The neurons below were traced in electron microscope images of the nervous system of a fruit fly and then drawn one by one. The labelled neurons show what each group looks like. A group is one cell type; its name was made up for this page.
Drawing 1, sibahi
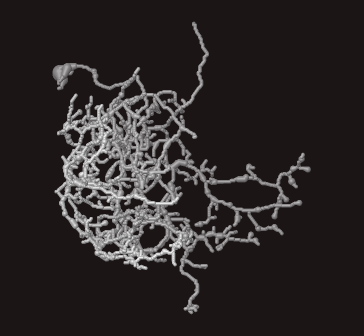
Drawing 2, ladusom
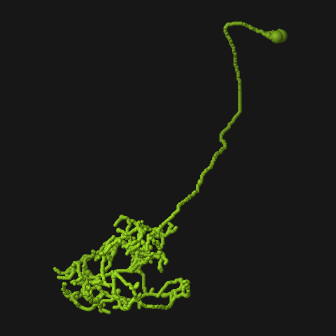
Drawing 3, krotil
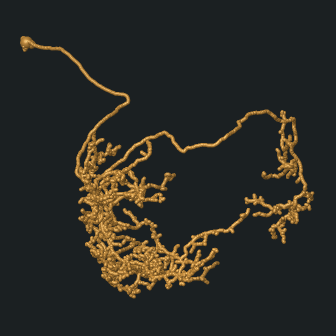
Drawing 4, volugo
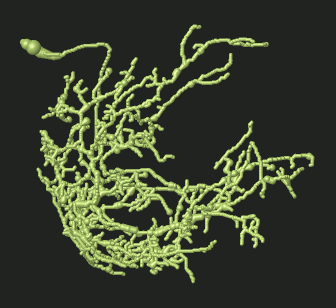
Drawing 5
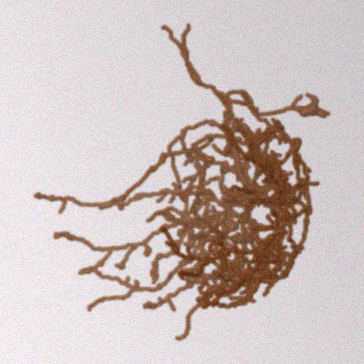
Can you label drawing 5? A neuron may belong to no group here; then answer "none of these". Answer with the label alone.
sibahi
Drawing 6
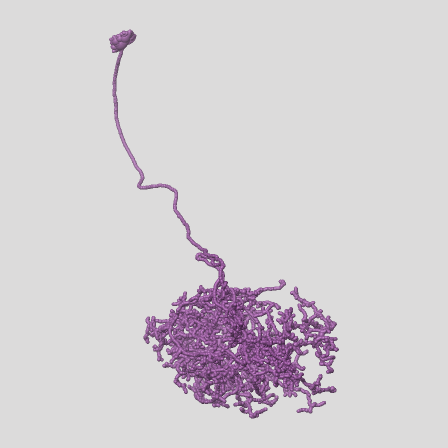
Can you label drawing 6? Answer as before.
none of these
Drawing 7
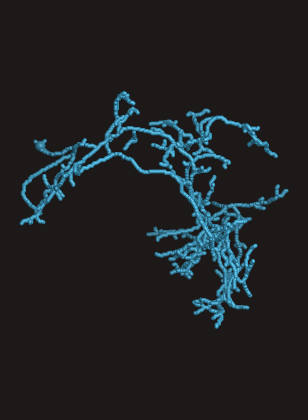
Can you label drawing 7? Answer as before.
krotil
